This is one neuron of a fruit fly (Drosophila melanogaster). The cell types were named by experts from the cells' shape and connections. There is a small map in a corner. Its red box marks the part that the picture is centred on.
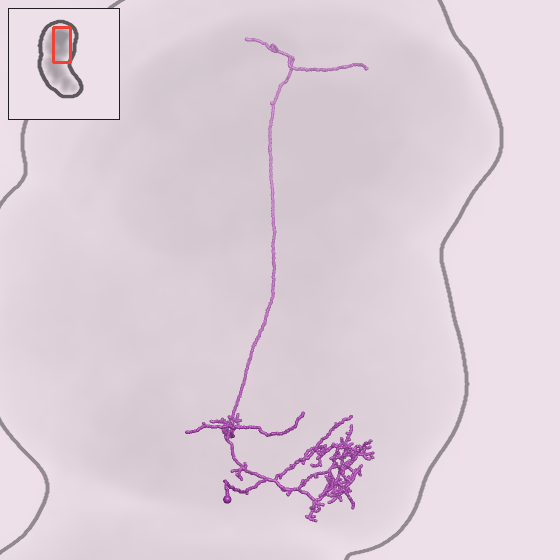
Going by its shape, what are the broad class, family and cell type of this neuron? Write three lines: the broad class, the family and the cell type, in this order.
central-brain intrinsic neuron
hemilineage VLPl2_posterior
LHAV2g1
